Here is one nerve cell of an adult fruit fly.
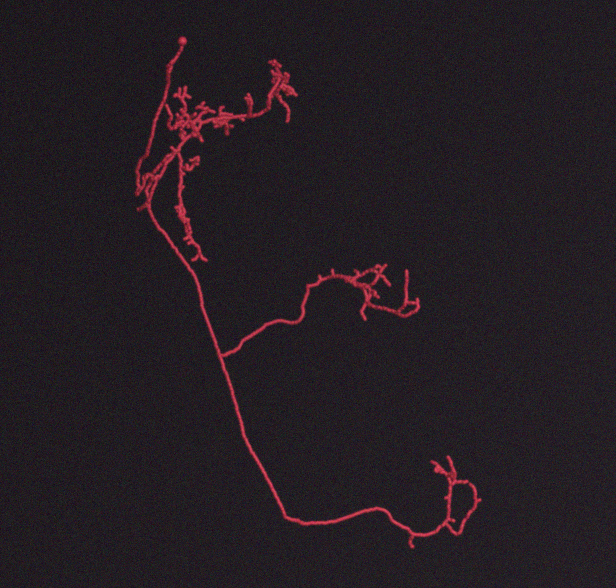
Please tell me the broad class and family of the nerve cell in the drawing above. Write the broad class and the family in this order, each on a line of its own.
central-brain intrinsic neuron
hemilineage VPNp1_medial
